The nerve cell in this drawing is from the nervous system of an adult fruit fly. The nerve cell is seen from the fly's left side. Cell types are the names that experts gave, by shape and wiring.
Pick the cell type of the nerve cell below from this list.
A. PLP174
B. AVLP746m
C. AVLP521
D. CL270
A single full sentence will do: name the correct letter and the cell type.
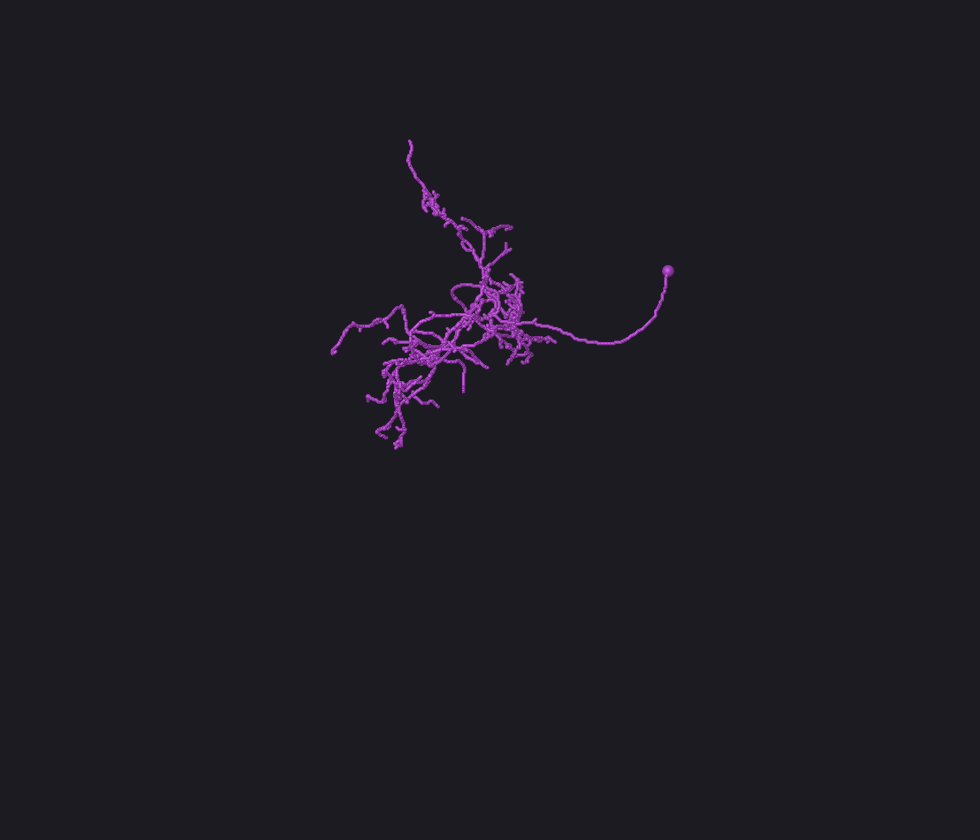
The kind of cell the nerve cell is, CL270, is given in option D.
